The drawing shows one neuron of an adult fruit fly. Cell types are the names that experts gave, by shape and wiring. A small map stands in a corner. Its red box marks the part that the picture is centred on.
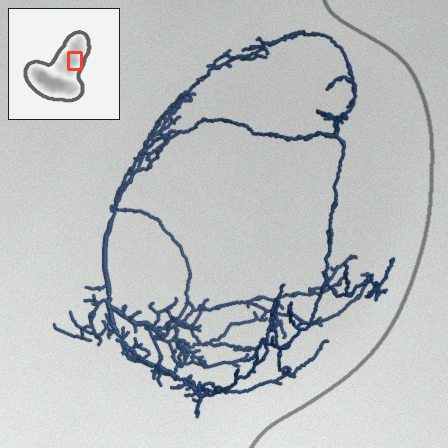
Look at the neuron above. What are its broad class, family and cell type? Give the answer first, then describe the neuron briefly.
It is a nerve-cord intrinsic neuron. The family is hemilineage 04B. The cell type is IN04B036. Dozens of branch ends can be seen. As drawn here it is about as wide as it is tall.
